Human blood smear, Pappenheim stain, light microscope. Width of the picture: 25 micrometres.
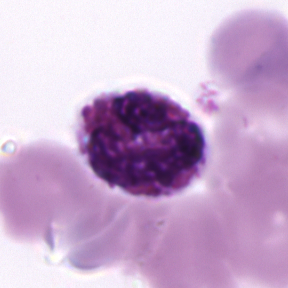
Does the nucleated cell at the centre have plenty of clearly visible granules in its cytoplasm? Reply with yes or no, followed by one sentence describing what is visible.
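Yes. The cell is packed with coarse dark purple granules.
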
